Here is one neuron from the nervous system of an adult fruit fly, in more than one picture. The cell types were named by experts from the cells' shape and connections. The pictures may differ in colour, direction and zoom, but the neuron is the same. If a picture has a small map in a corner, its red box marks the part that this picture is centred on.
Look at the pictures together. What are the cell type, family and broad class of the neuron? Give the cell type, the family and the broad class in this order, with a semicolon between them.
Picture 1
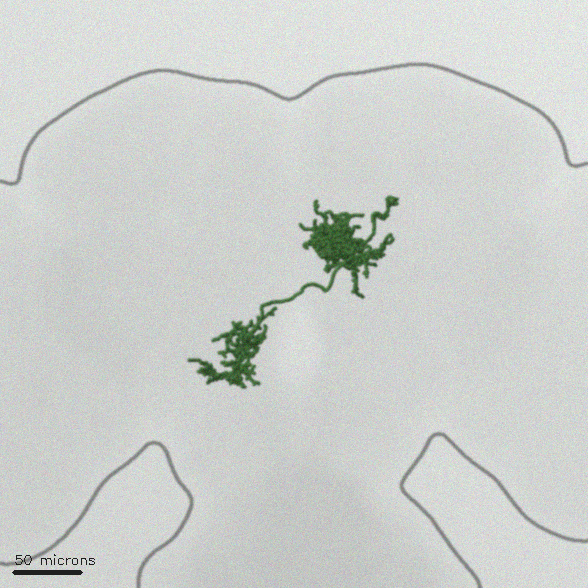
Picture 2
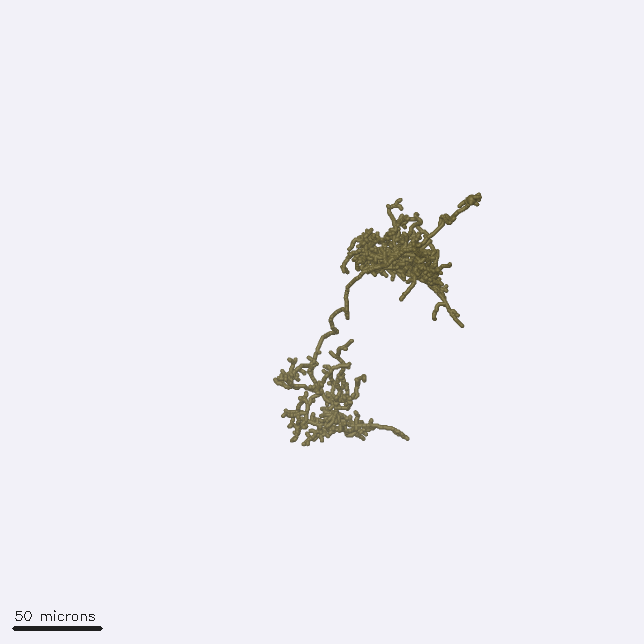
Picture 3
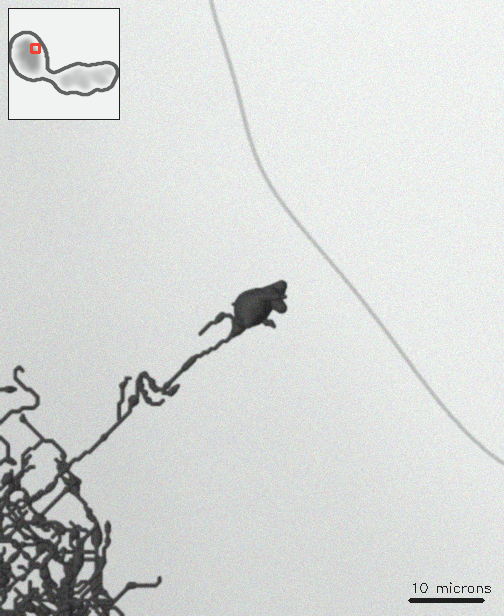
IB061; hemilineage 07B; central-brain intrinsic neuron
